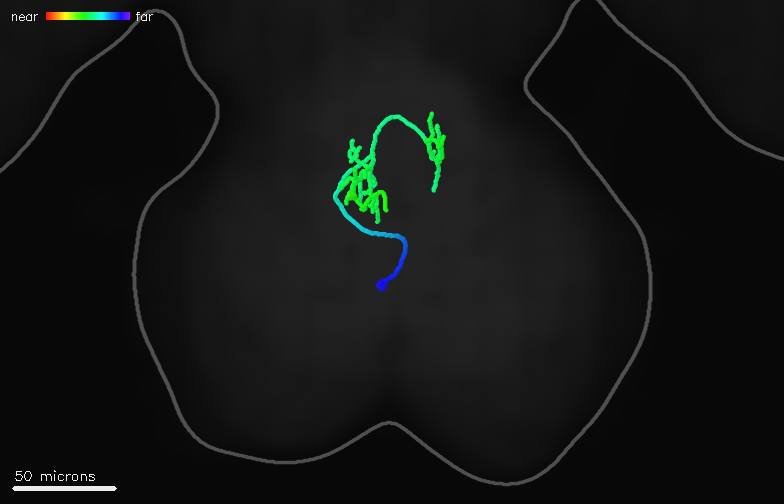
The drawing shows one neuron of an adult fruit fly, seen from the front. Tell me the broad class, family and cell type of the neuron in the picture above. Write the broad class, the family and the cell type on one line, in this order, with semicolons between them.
nerve-cord intrinsic neuron; hemilineage 06A; IN06A138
